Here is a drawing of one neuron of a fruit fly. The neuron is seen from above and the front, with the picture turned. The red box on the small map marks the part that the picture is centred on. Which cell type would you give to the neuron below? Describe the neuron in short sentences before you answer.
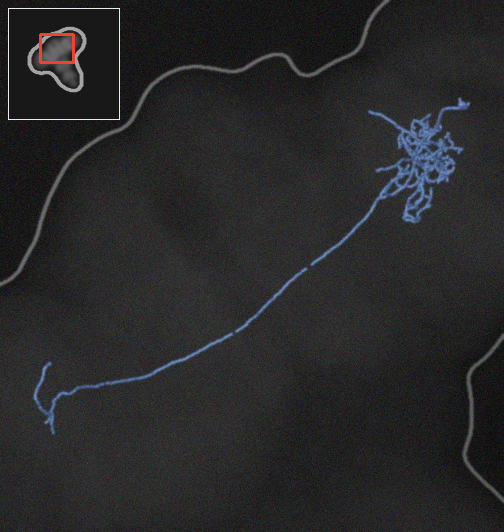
The cell body is at the upper right of the picture. In this view it is wider than it is tall. This is a central-brain intrinsic neuron. The cell type is CB1000.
